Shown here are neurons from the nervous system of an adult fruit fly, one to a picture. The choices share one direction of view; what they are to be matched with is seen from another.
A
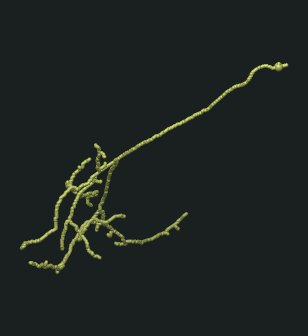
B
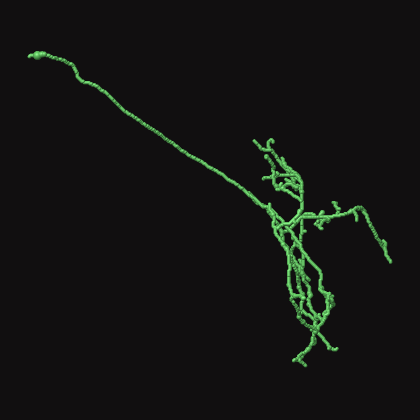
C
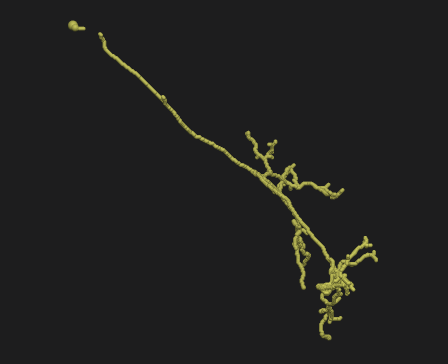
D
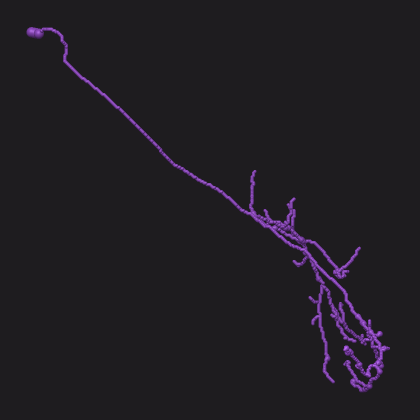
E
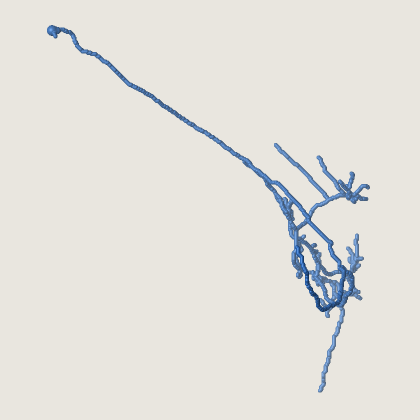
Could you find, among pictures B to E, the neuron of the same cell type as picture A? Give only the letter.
D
